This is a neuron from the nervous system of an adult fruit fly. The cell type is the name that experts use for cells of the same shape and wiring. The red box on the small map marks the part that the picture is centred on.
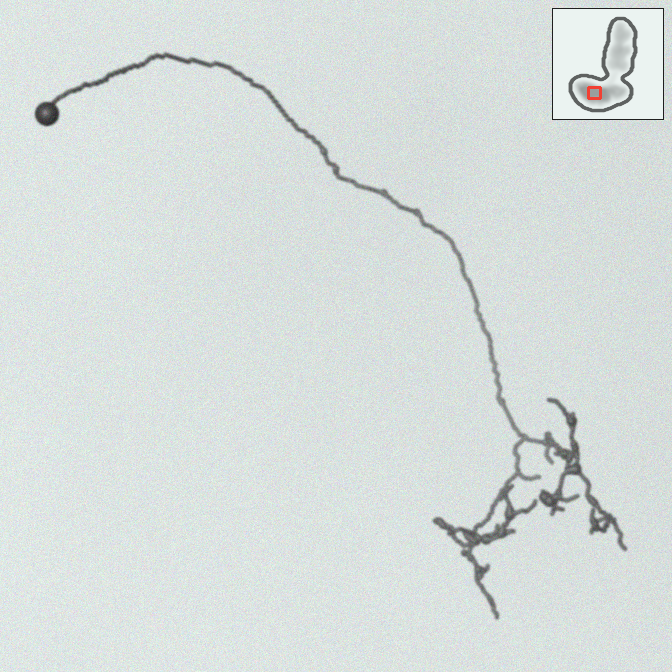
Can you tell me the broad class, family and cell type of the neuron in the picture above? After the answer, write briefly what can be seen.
This is a central-brain intrinsic neuron. Its family is called class CX. Its cell type is vDeltaM. It lies in the brain. Its cell body lies at the upper left of the picture.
